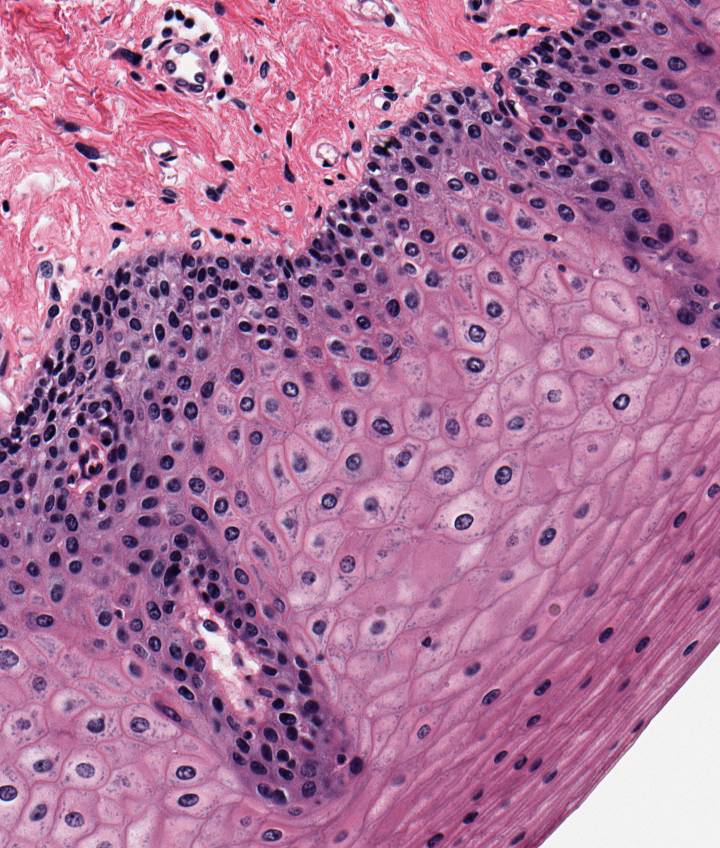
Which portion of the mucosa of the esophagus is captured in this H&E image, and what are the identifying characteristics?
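Shown here is stratified squamous nonkeratinized epithelium, filling the field toward the lower right beside connective tissue at the upper left. Its cells become flatter toward the surface at lower right.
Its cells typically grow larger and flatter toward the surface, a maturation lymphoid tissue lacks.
Along the lower-right edge the superficial cells keep flat, elongated nuclei parallel to the surface.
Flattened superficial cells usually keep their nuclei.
Basal cells with dark, crowded nuclei line the connective-tissue border.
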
